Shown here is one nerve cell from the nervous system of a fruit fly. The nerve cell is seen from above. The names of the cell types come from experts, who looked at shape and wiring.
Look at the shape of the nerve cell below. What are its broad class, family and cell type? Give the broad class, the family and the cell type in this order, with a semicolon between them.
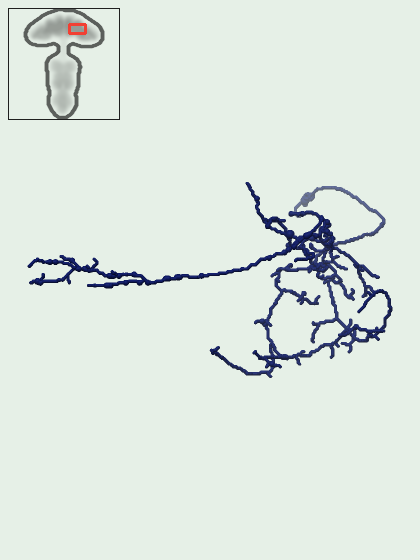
central-brain intrinsic neuron; hemilineage LHa2; CB1276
